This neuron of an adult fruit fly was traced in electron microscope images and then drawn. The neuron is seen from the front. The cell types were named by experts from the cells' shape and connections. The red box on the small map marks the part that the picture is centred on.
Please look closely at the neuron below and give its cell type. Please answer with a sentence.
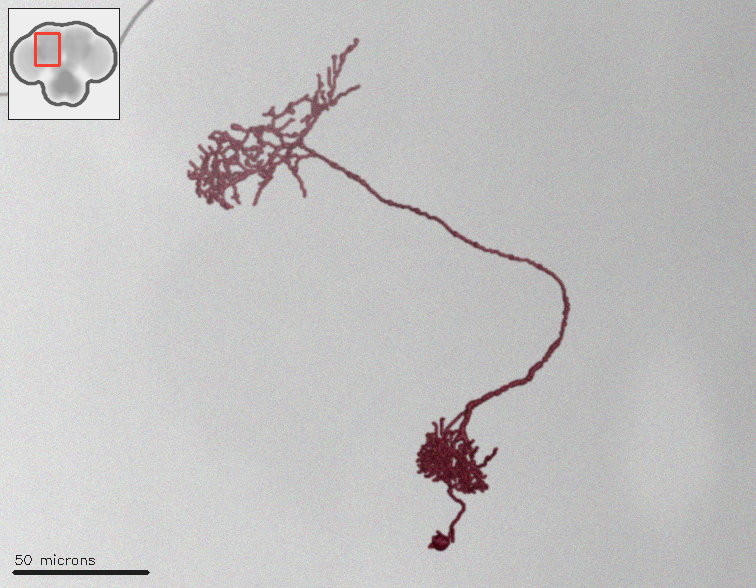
The cell type is VL1_vPN.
